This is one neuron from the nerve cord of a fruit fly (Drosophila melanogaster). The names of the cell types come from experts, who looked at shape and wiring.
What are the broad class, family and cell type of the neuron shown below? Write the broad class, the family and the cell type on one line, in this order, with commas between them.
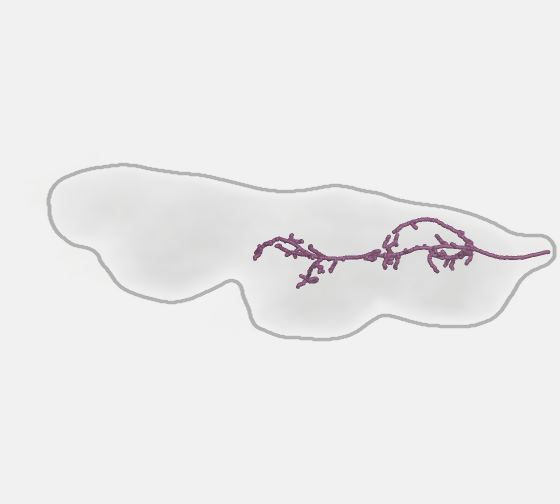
descending neuron, DNge, DNge059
